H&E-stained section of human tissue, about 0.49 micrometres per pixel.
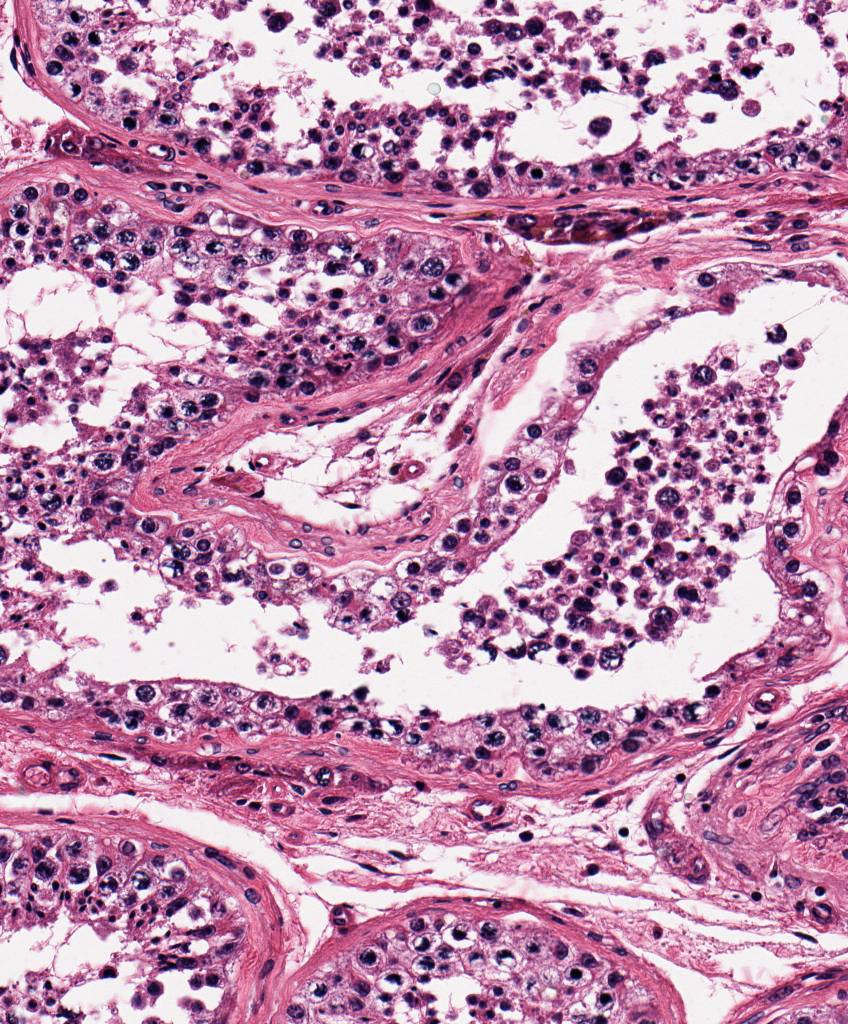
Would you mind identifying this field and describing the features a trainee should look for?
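The answer is seminiferous tubule. Rounded and elongated tubules cut at different angles fill the field, separated by pink stroma.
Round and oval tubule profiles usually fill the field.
They are lined by many layers of rounded cells rather than one layer.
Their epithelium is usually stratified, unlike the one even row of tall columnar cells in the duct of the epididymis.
Many lining cells have large round nuclei with coarse, dark, clumped chromatin and a rim of pale cytoplasm.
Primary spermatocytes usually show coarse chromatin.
A thick wall of layered pink fibrous tissue with flattened, spindle-shaped nuclei bounds each.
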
